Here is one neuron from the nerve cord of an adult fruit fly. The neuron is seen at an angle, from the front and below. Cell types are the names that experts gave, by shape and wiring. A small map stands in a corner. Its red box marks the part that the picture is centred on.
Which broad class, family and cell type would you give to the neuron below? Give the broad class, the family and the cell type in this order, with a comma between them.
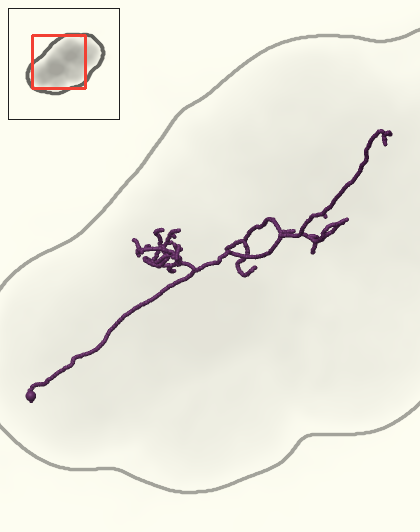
nerve-cord intrinsic neuron, hemilineage 08B, IN08B108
